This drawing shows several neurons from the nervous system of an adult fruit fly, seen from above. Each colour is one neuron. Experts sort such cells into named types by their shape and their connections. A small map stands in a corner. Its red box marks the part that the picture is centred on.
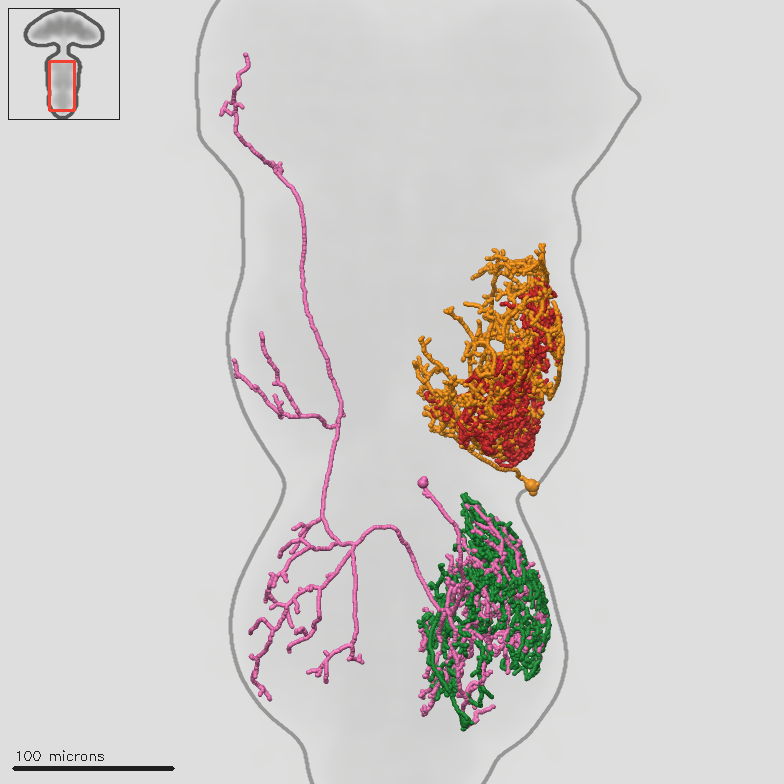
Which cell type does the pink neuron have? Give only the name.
IN19B030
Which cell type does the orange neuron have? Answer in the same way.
IN20A.22A001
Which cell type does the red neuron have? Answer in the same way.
IN21A015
